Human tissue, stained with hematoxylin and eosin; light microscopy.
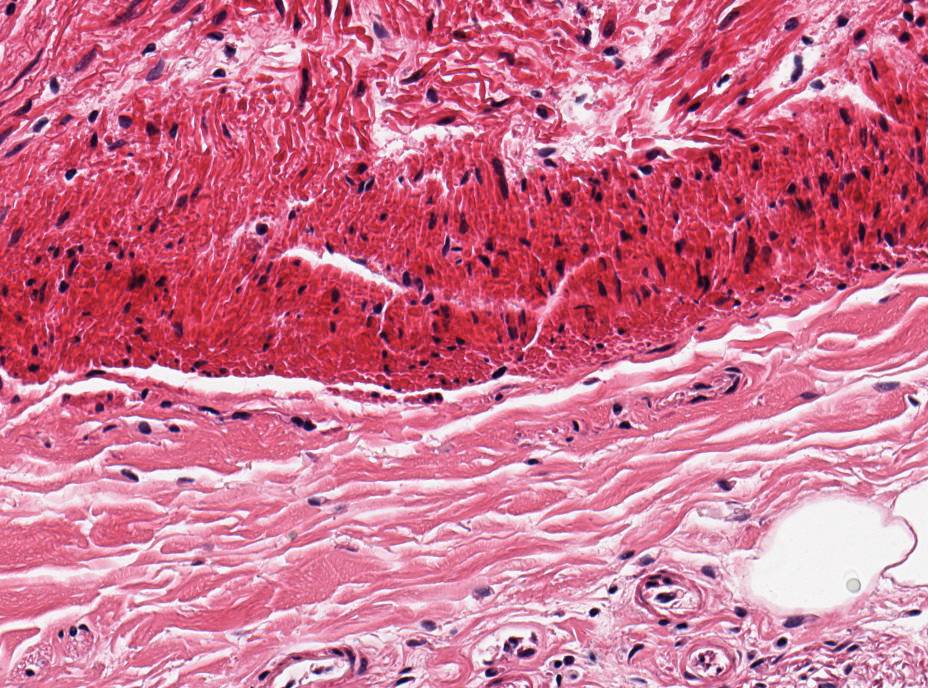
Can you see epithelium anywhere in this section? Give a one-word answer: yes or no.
No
